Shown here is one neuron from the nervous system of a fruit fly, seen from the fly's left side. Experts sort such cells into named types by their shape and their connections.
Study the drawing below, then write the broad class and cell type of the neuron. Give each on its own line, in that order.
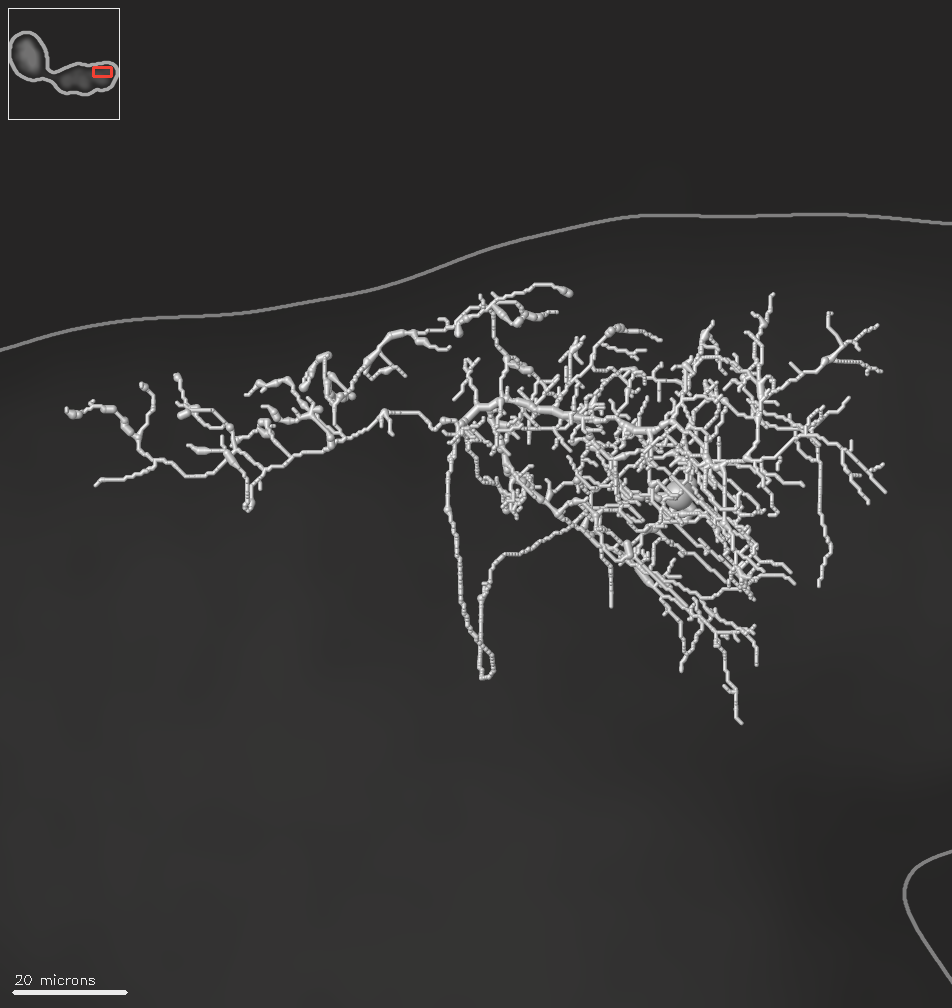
nerve-cord intrinsic neuron
INXXX301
